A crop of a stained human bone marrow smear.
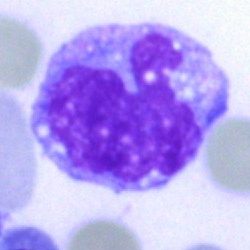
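Monocyte in a stained human bone marrow smear. Its outline is roughly round with a slightly uneven border, and the nucleus fills most of the cell, leaving the widest band of cytoplasm at the upper right. Fine pinkish-purple granules are scattered through the cytoplasm, together with several small clear vacuoles, most of them at the upper right.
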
